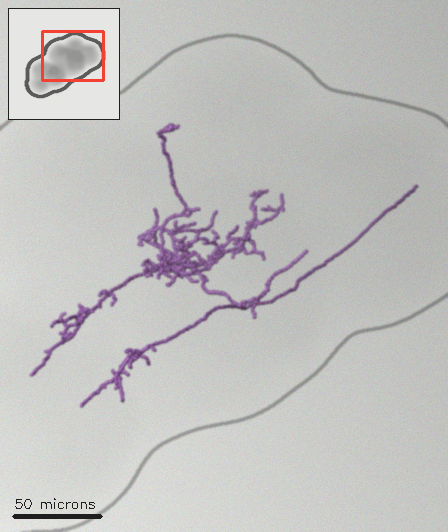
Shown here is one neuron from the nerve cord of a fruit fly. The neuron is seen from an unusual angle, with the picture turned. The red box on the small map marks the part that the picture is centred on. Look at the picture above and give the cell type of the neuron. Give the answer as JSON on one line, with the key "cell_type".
{"cell_type": "AN06A018"}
